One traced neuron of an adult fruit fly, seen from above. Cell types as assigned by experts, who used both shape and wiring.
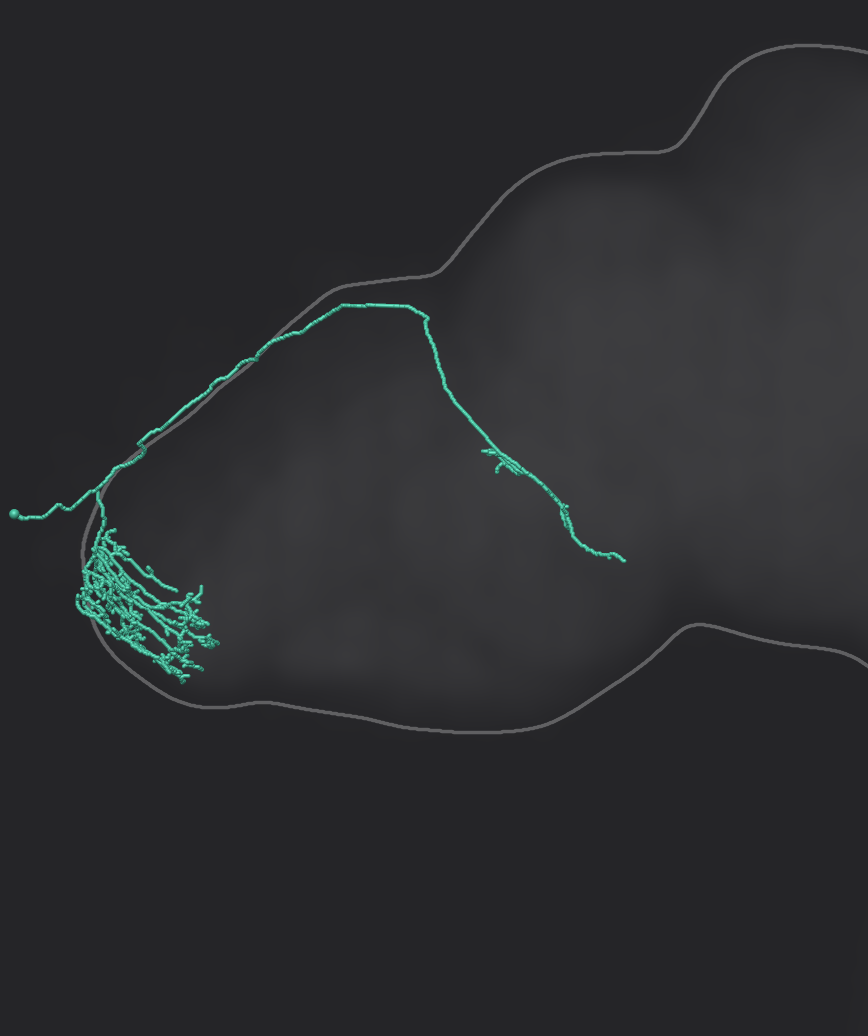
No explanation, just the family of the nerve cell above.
MeLo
